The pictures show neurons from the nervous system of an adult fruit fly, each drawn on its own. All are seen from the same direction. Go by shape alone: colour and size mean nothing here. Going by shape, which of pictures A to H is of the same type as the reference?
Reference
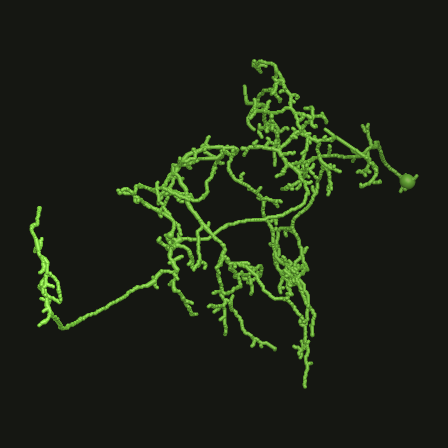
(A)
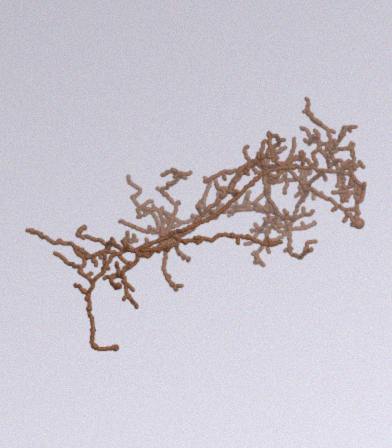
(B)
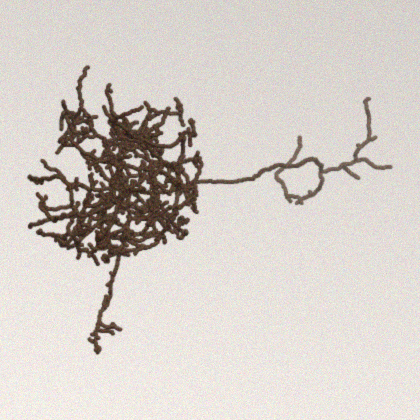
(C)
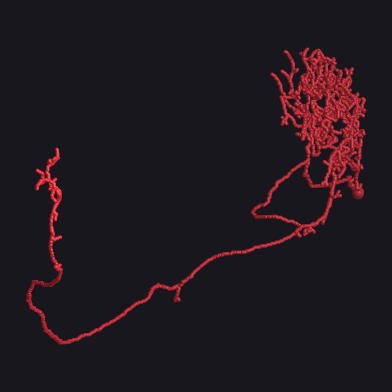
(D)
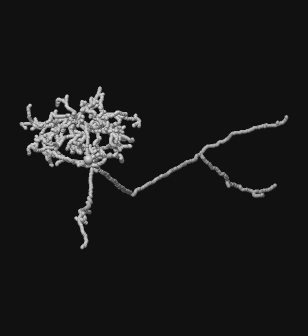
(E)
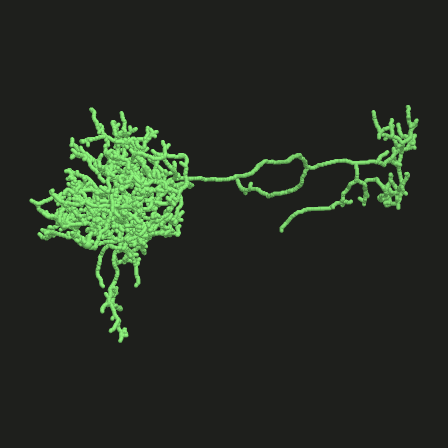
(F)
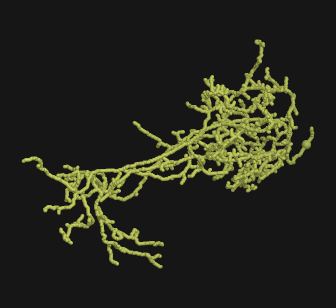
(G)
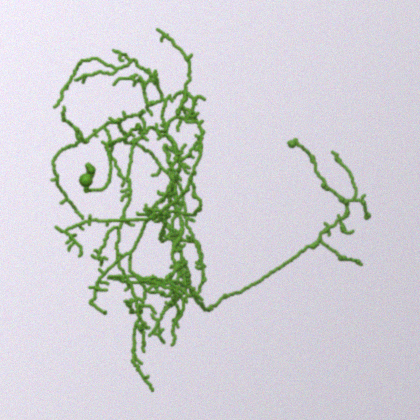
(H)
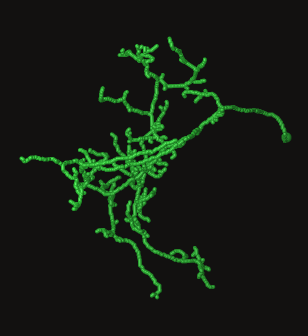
Picture G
